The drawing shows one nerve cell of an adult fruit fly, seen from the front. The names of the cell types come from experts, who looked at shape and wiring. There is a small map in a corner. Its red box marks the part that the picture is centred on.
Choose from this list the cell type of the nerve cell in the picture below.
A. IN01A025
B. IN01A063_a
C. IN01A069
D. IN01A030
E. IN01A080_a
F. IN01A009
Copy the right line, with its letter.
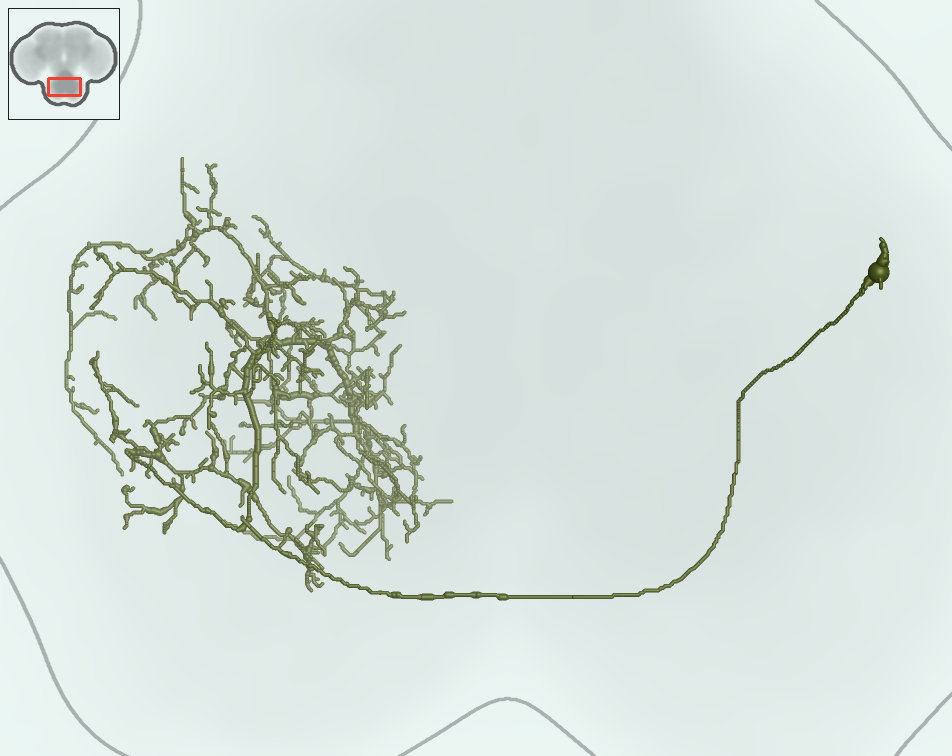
D. IN01A030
